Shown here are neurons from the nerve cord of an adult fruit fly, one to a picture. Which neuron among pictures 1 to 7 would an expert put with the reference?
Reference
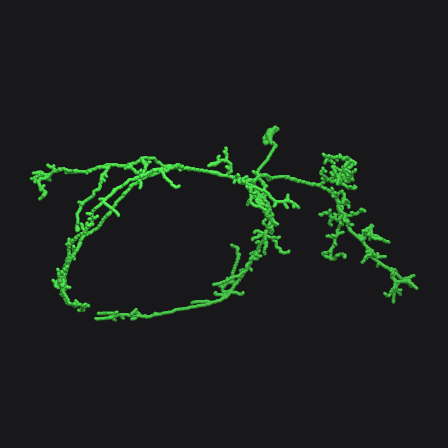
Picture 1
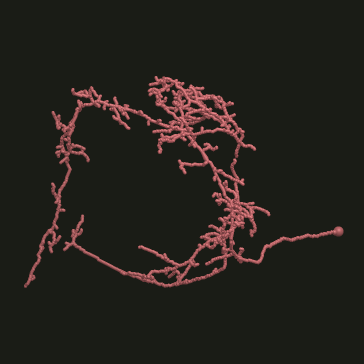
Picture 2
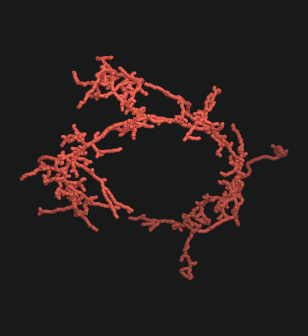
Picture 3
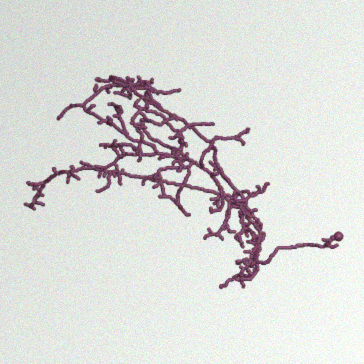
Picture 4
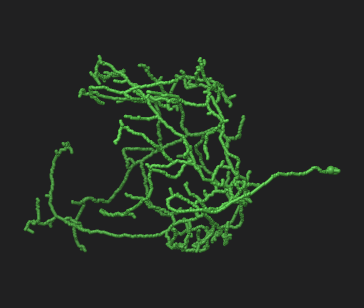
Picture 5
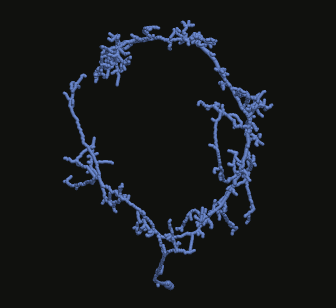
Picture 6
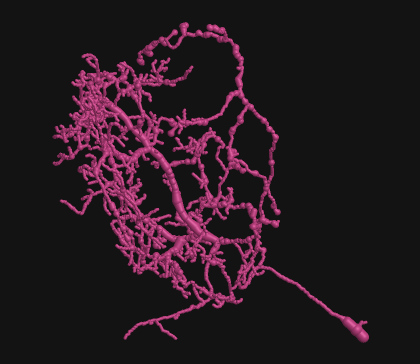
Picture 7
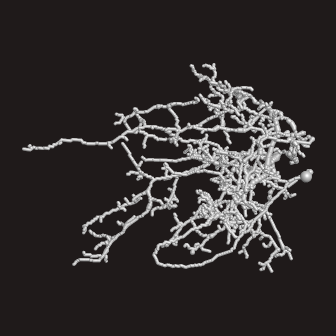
Picture 2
